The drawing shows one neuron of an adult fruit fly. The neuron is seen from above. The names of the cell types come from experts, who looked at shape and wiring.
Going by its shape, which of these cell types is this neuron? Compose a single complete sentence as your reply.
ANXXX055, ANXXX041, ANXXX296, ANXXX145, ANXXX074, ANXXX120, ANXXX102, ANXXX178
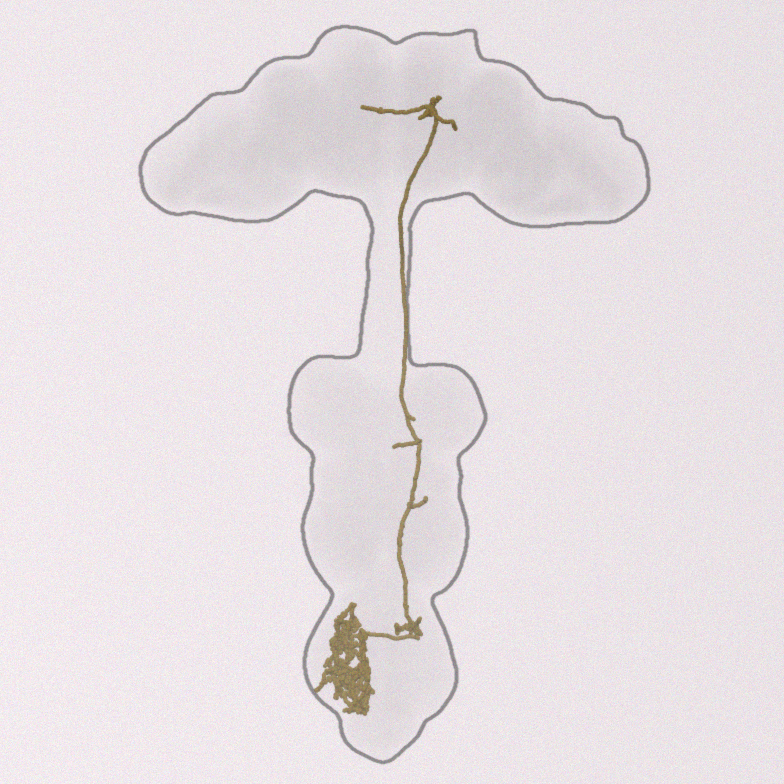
It is ANXXX145 that names the cell type of this neuron.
